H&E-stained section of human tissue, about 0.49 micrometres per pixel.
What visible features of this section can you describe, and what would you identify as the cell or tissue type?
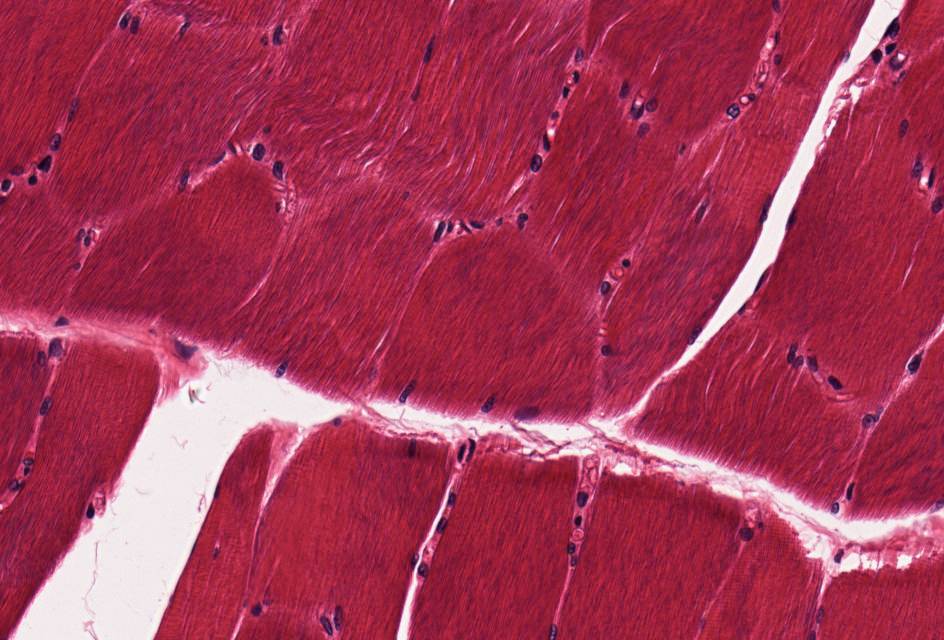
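Nuclei lie at the edges of the fibres, just beneath their surface, not in their centres. They are dark purple and flattened or elongated along the length of the fibres. No fat cells are present in the field. The tissue is skeletal muscle.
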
